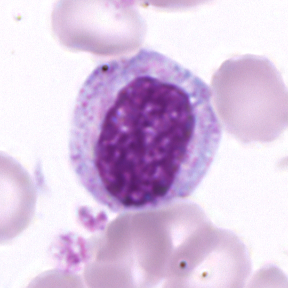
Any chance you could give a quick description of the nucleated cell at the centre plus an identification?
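Smooth and roughly round, the outline has a few slightly flattened sides. The nucleus has an even outline without indentation or lobes. It lies low, leaving only a thin cytoplasmic rim below it. Fine pinkish-purple granules are scattered throughout the cytoplasm. This is a myelocyte.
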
